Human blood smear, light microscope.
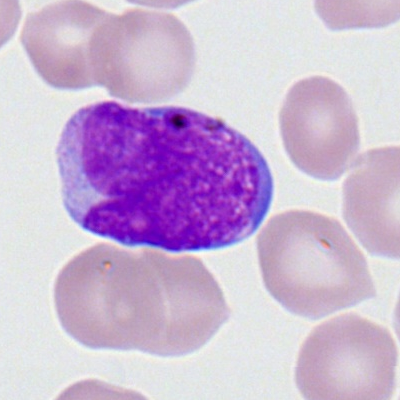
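Myeloblast. Take the cell in the middle of this stained human blood smear and see how its outline is a smooth oval, longer from left to right than from top to bottom. The nucleus fills most of it, with a shallow notch on its left side, and one small dark dot sits near the nucleus's top edge. The cytoplasm is widest on the left, where it is pale greyish-lilac.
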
